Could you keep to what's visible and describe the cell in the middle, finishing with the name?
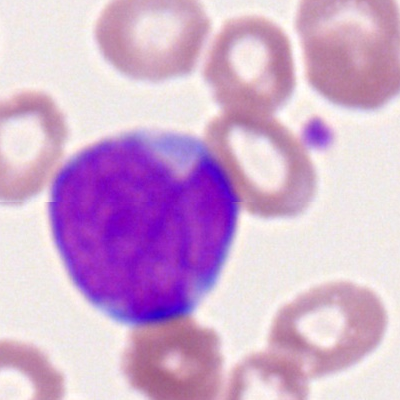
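First, the outline of the cell is roughly round and smooth. Second, the nucleus takes up nearly the whole cell and has a small notch at its upper right edge. Third, the cytoplasm is only a thin rim around the nucleus. The cell is a myeloblast.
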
